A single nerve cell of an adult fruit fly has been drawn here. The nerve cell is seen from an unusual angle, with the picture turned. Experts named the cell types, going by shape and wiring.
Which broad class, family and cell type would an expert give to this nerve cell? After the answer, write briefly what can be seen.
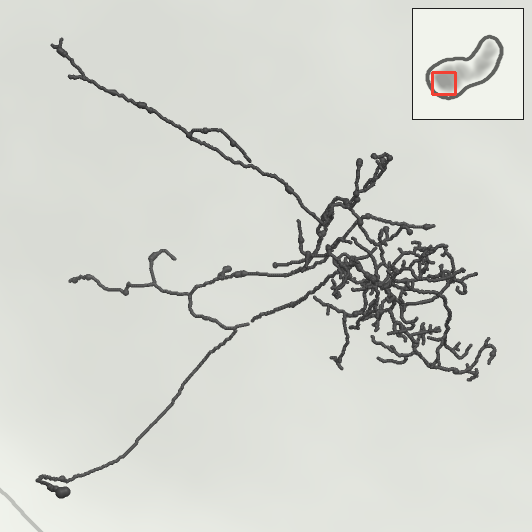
It is a central-brain intrinsic neuron. The family is hemilineage LALa1_posterior. The cell type is CB2963. Its cell body lies at the lower left of the picture. The picture shows dozens of branch ends.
